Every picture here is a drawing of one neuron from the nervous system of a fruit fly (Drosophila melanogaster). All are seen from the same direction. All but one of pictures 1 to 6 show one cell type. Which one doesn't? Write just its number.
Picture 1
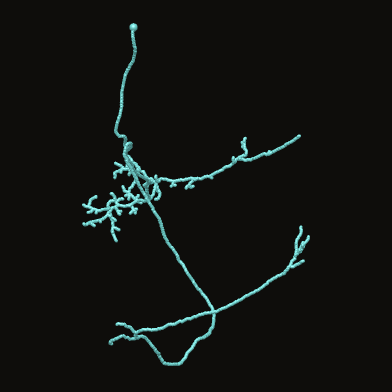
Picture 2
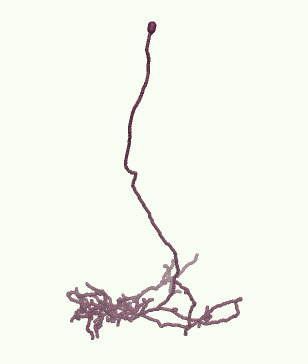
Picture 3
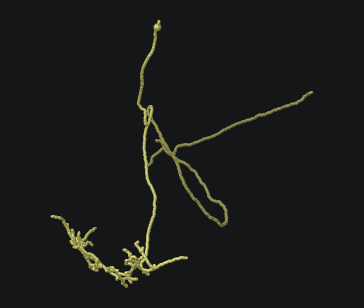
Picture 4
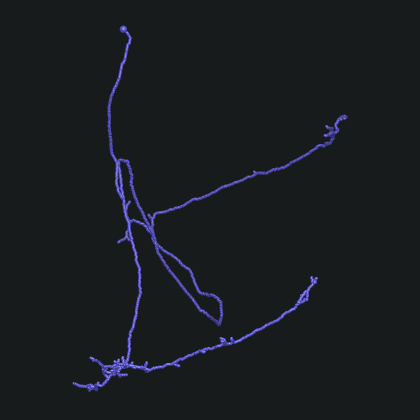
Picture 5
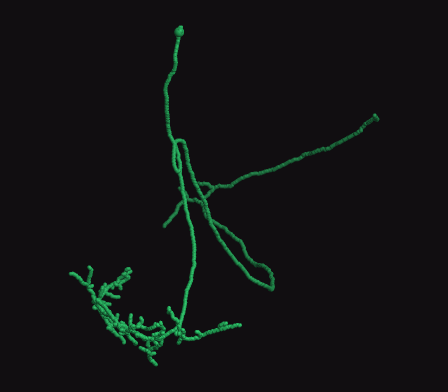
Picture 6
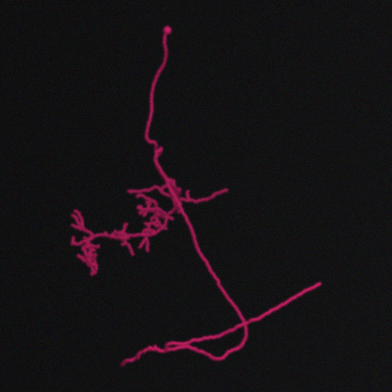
2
